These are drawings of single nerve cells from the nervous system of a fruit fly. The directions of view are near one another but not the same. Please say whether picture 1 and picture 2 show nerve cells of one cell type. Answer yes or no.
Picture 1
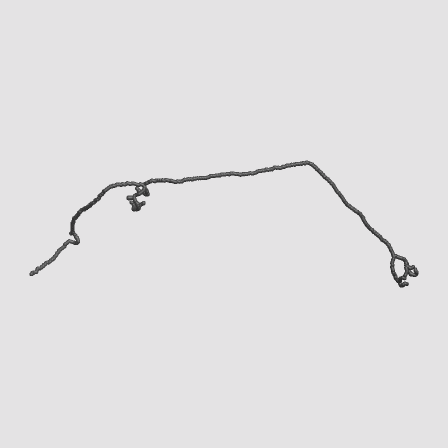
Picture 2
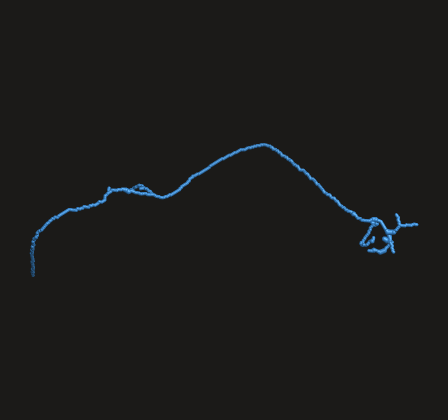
no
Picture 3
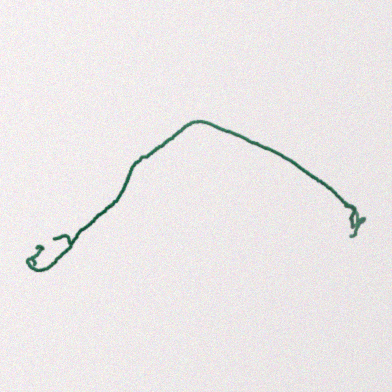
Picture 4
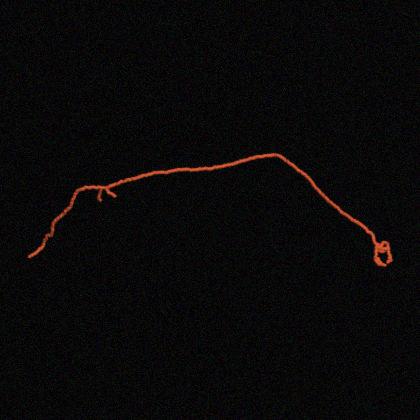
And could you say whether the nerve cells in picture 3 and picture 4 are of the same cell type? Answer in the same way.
no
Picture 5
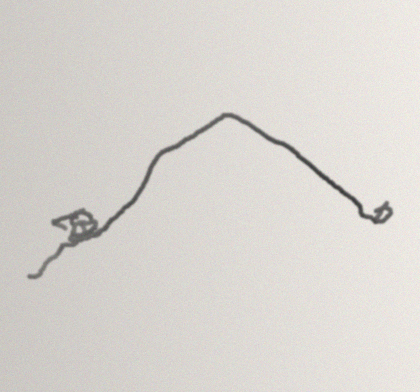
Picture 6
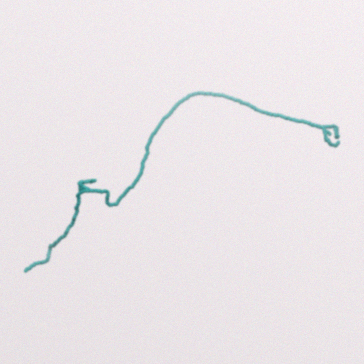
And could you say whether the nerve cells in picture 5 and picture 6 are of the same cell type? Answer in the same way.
no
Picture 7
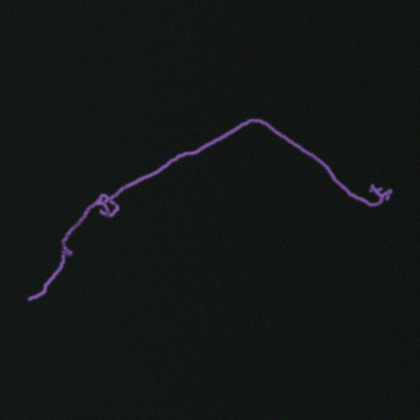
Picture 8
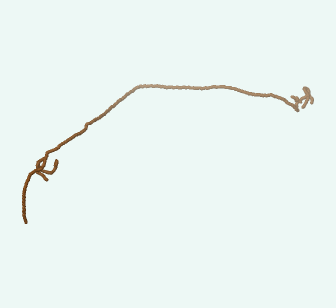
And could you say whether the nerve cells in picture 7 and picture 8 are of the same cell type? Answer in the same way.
yes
